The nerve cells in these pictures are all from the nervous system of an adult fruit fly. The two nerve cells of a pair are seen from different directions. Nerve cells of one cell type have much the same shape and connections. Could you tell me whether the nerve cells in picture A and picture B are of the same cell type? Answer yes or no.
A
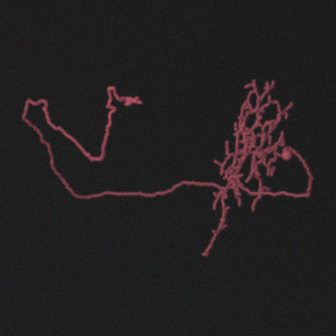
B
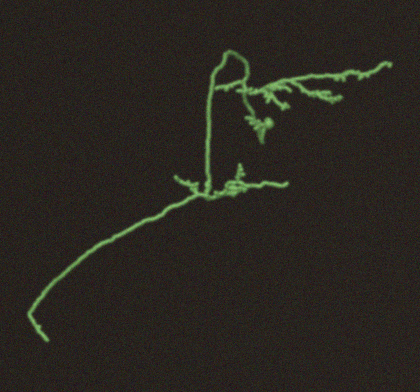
no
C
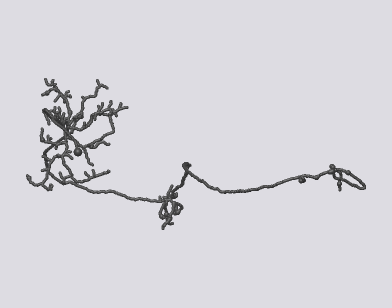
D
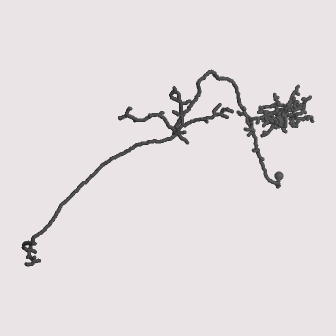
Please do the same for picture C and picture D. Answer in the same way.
no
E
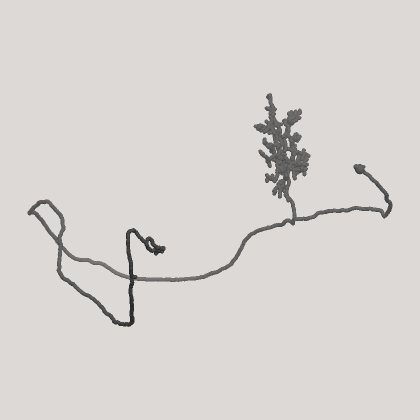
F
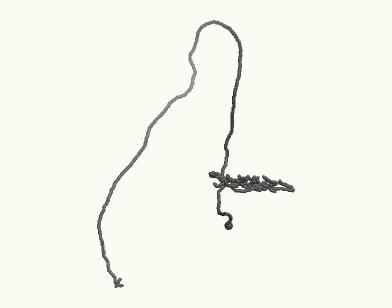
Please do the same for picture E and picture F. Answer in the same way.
yes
